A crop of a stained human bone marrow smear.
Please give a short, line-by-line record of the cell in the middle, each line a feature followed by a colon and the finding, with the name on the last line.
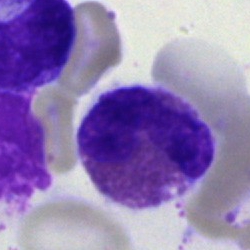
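Upper part: deep blue-purple staining
Lower part: fine purple granules
Edge: no distinct pale rim of cytoplasm
Vacuoles: no clear vacuoles seen
Name: eosinophil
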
